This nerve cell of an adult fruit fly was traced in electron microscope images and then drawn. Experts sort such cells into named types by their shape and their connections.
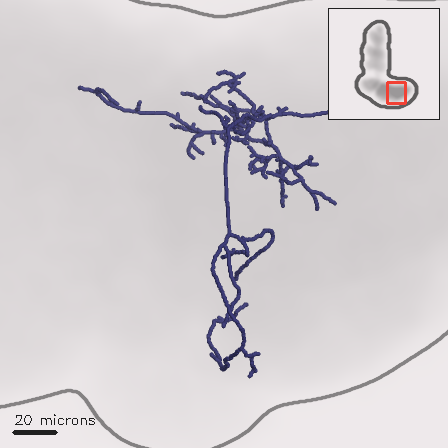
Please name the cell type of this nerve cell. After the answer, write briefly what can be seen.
It is of cell type CL167. This is a central-brain intrinsic neuron. From top to bottom in the picture it spans about 150 microns. As drawn here it is about as wide as it is tall.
